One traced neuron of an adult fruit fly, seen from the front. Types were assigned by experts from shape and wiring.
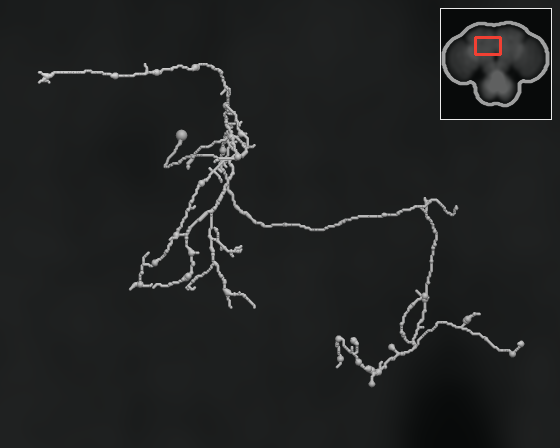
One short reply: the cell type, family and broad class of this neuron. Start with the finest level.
CL302; hemilineage PSp3; central-brain intrinsic neuron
